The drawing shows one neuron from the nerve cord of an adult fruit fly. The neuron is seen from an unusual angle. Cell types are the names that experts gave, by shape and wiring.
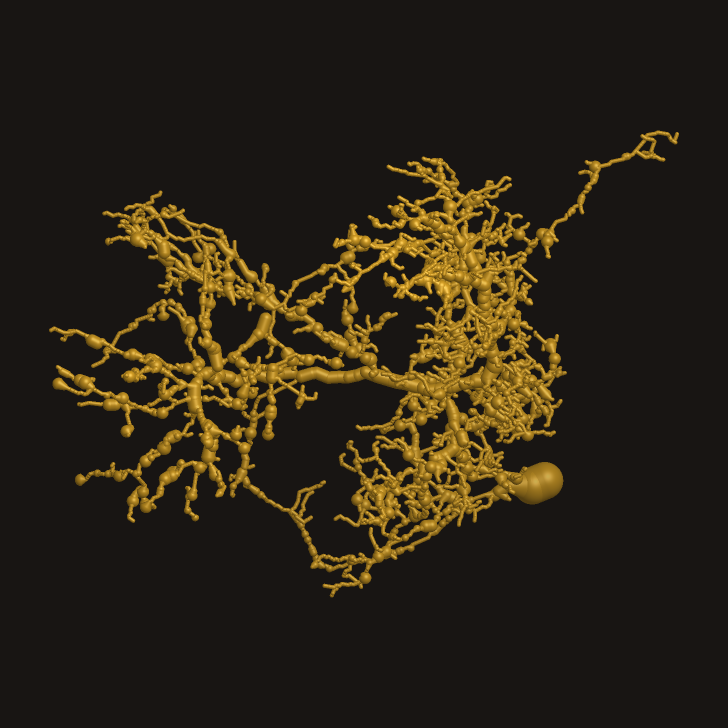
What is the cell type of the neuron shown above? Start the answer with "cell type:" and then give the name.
cell type: IN13A019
